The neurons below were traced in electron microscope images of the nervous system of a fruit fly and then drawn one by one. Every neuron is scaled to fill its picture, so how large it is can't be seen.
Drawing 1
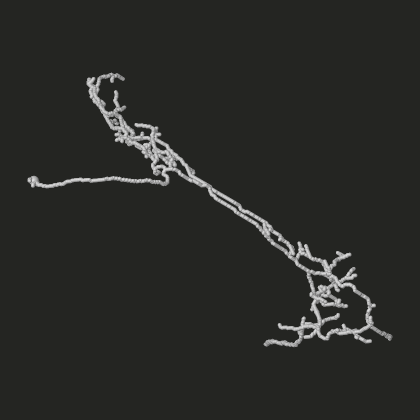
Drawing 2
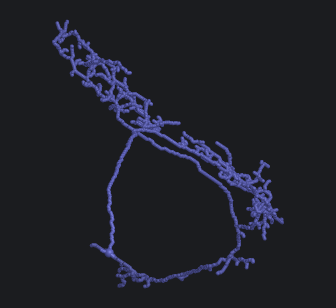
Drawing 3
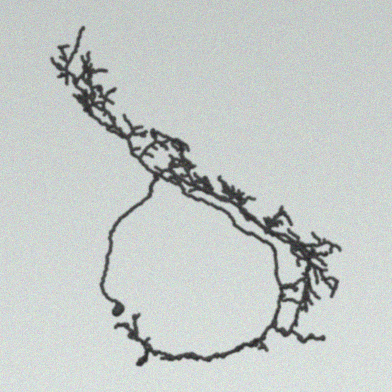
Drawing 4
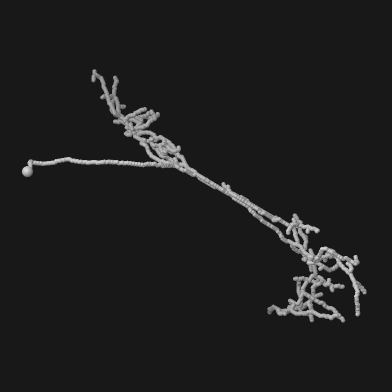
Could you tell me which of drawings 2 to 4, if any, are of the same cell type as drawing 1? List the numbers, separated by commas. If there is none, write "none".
4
